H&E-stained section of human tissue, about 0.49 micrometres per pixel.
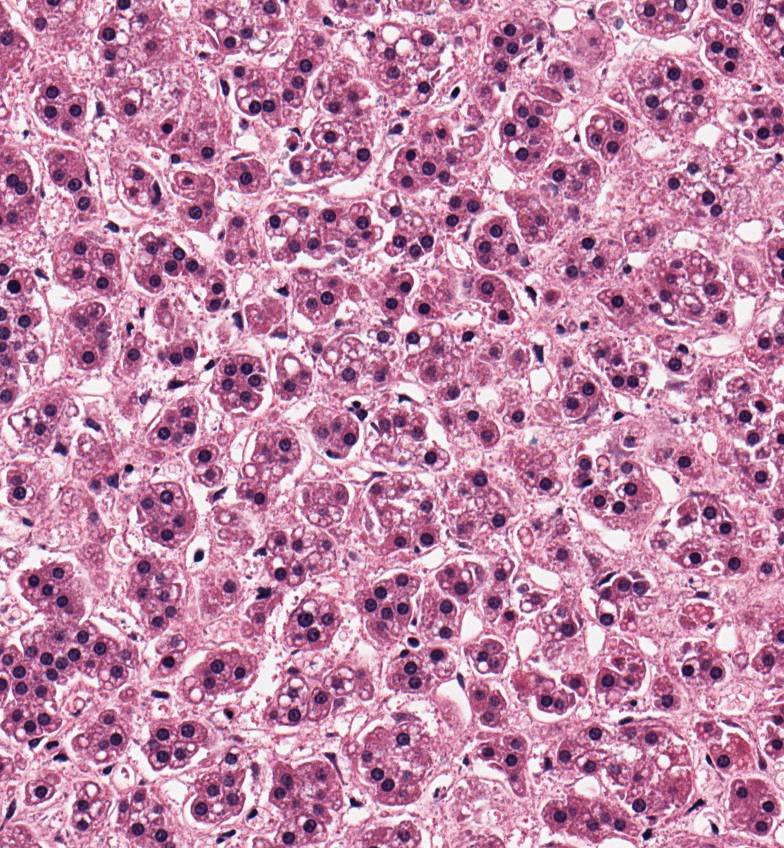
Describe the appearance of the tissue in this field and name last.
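Polygonal cells in small rounded nests throughout, separated by narrow clear spaces. Main-cell nuclei fairly uniform in size. Cytoplasm pink, granular, with many small round clear vacuoles. Small flattened dark nuclei along the edges of the clear spaces. Tissue: adrenal gland.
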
